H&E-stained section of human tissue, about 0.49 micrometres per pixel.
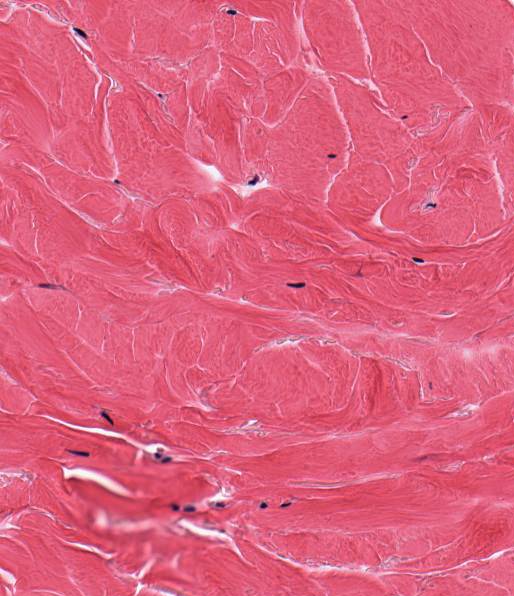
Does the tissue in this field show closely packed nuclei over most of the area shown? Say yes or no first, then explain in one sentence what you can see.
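No. Nuclei are sparse and widely scattered across the field.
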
